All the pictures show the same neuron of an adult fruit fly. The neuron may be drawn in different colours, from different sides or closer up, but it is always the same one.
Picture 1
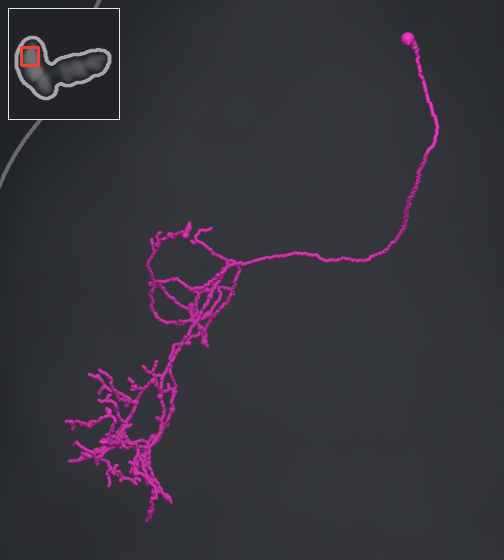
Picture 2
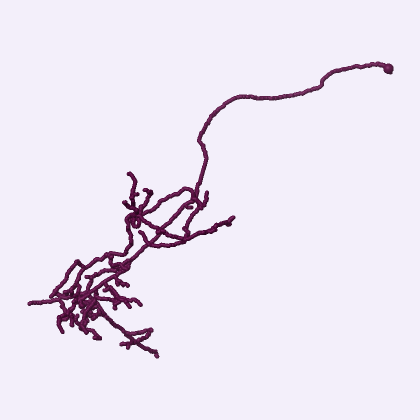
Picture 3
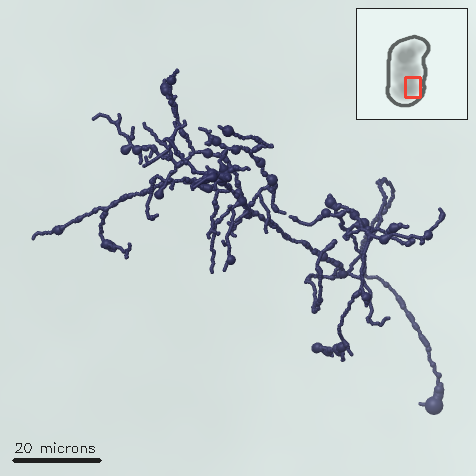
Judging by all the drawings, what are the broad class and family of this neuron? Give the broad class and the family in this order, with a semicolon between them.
central-brain intrinsic neuron; hemilineage DL1_dorsal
